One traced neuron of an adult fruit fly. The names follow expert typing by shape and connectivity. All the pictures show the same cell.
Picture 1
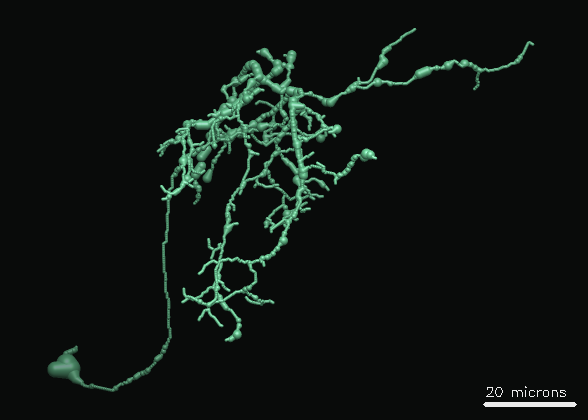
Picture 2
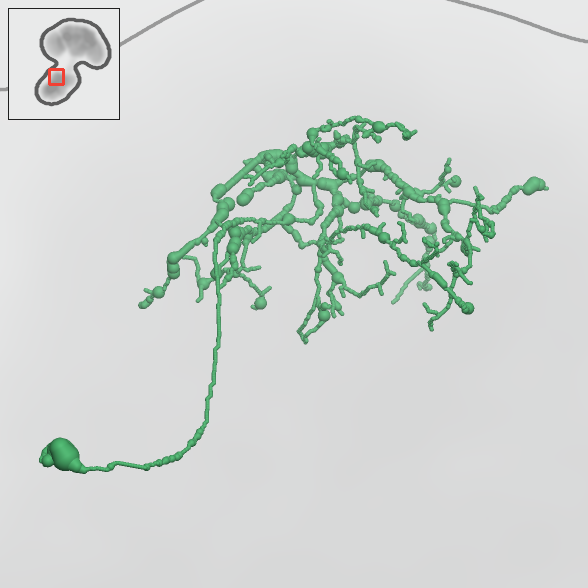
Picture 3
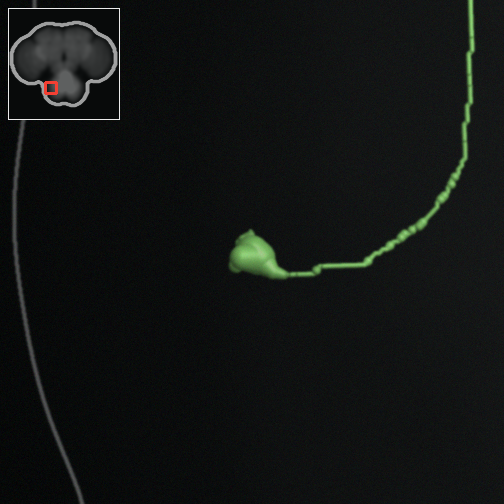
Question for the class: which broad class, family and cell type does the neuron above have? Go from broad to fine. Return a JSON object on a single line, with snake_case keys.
{"broad_class": "nerve-cord intrinsic neuron", "family": "hemilineage 03B", "cell_type": "IN03B081"}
